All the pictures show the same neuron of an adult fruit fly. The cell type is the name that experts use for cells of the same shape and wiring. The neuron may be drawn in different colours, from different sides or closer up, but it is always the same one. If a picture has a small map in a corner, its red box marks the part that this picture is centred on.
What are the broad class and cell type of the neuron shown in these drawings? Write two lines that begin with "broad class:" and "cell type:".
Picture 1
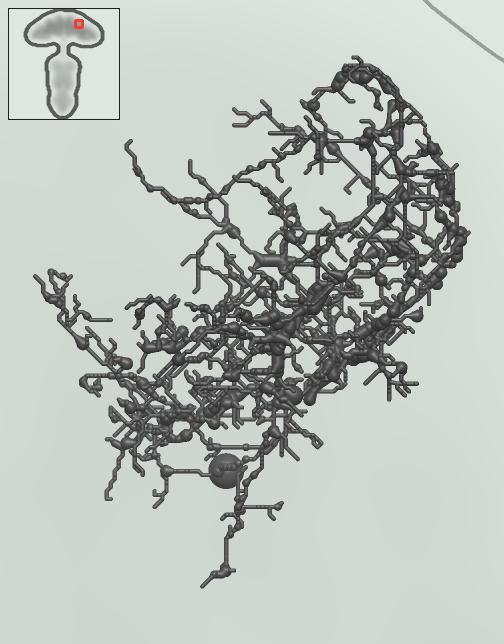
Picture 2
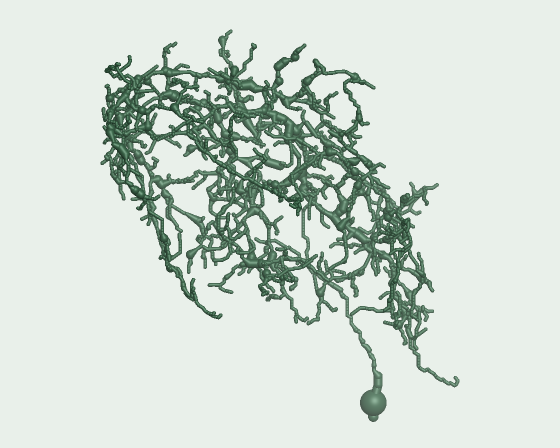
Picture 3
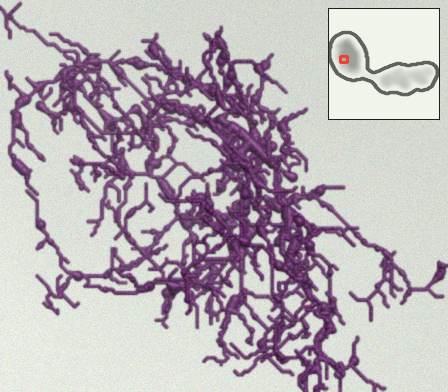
broad class: central-brain intrinsic neuron
cell type: CB3661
